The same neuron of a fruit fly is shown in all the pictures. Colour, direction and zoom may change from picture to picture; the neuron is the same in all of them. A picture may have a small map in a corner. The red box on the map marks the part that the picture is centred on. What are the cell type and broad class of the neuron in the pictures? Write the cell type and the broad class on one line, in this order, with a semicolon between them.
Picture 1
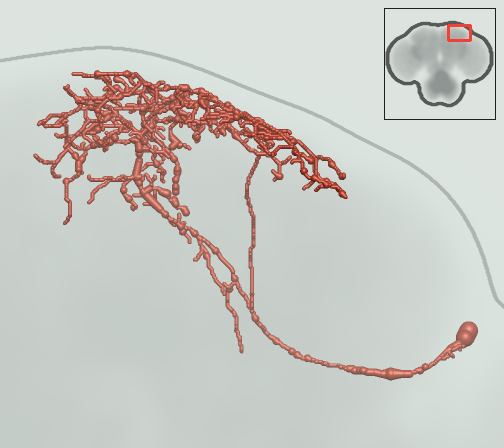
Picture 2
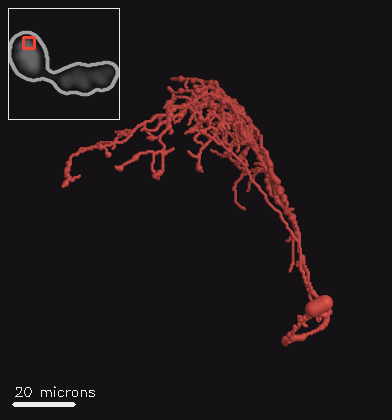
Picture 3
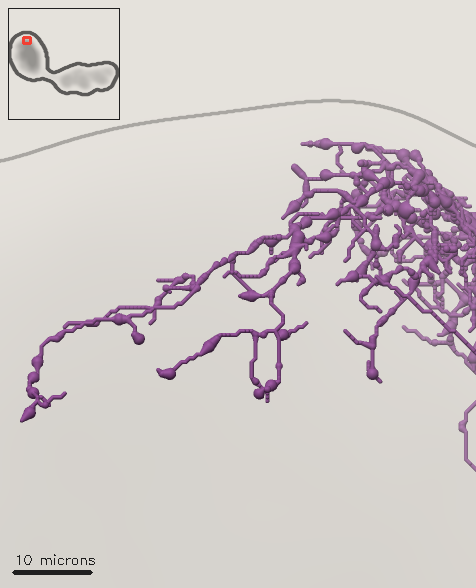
SLP363; central-brain intrinsic neuron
